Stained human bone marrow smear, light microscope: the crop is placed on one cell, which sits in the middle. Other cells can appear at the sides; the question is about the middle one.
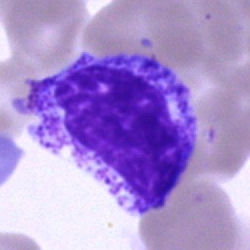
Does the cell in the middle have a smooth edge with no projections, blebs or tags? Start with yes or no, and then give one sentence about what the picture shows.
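No. The outline on the left side is ragged, with granules lying beyond the cell edge.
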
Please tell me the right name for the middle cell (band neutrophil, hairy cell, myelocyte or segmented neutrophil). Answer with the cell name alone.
myelocyte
